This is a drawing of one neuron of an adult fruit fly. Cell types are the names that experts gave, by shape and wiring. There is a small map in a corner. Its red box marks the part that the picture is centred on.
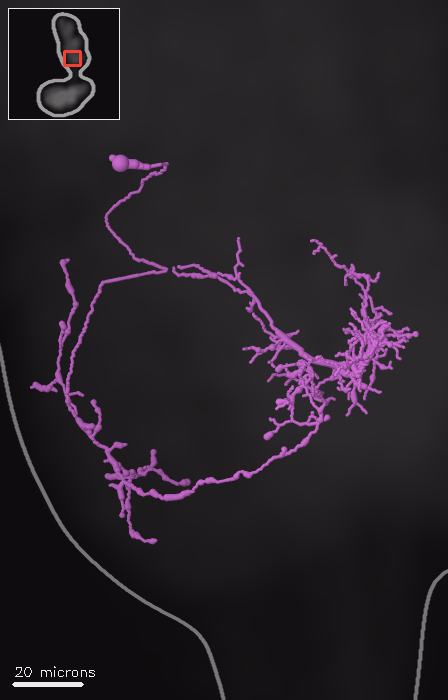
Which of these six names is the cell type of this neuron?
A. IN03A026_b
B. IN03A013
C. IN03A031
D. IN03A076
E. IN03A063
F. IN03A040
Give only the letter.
F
